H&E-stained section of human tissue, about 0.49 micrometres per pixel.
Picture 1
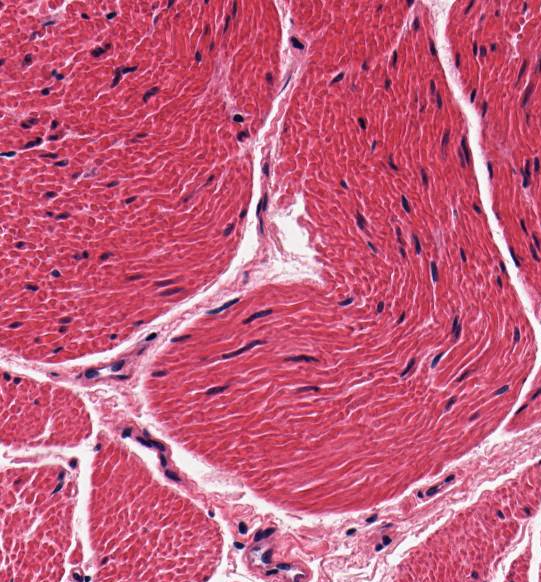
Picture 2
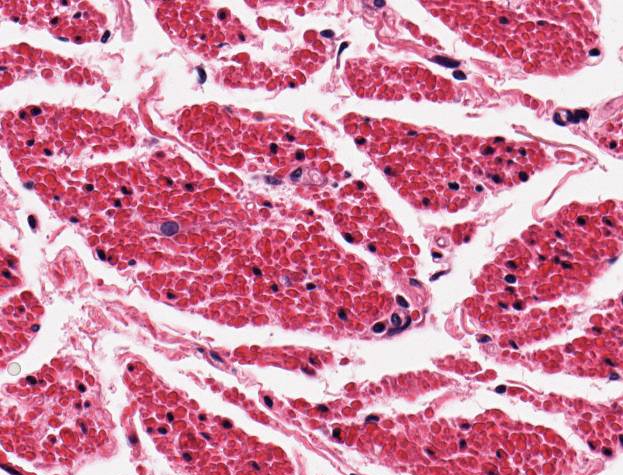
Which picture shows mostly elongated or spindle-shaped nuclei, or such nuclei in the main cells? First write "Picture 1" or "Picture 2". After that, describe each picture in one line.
Picture 1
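In picture 1: The muscle cell nuclei are elongated and cigar-shaped, dark purple, and lie singly within the cells.
In picture 2: Small round dark blue nuclei are scattered among the profiles, present in only a minority of them.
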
